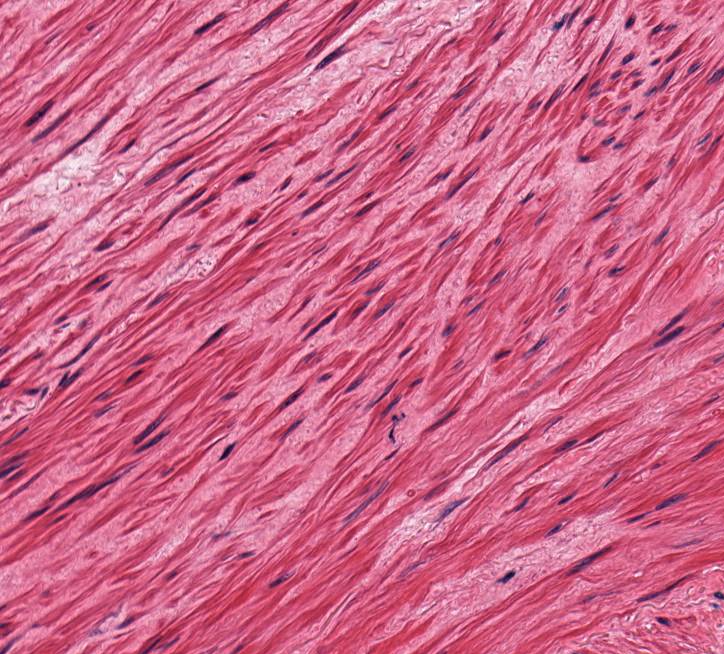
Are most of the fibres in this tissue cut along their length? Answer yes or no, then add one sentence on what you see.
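Yes. The cells are spindle-shaped, with elongated dark purple nuclei lying lengthwise along the direction of the bundles.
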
